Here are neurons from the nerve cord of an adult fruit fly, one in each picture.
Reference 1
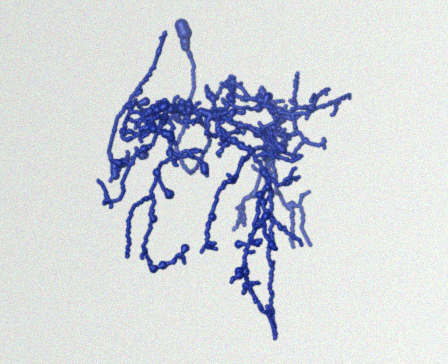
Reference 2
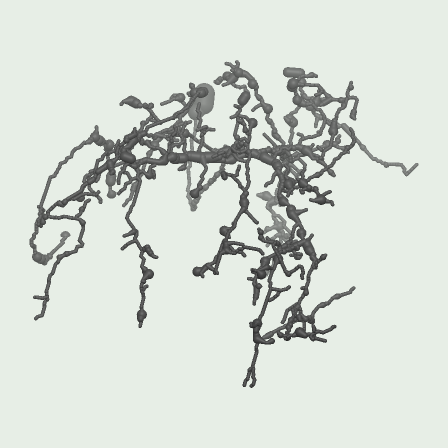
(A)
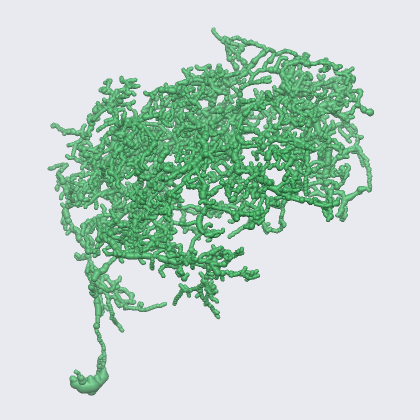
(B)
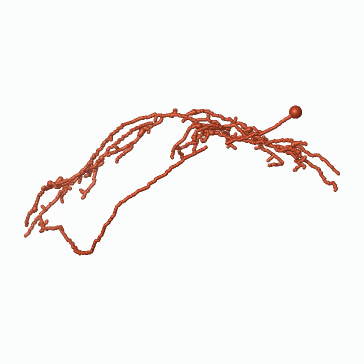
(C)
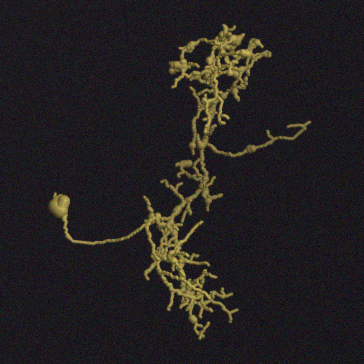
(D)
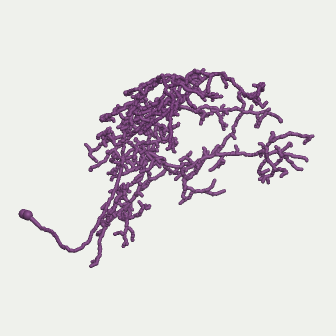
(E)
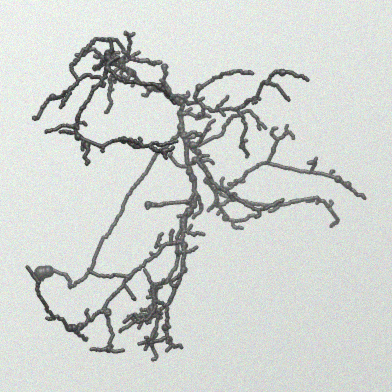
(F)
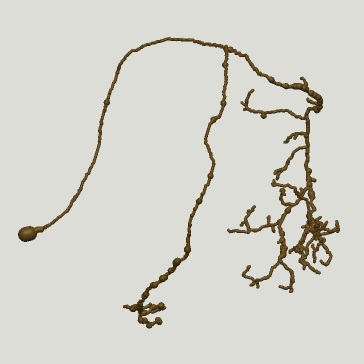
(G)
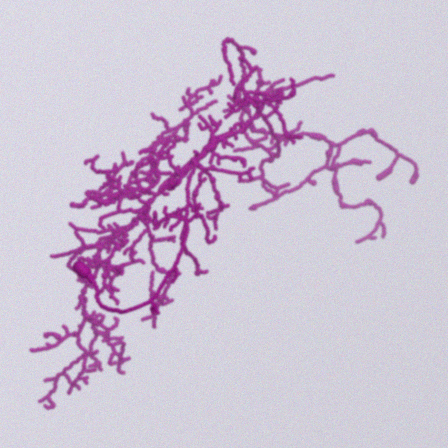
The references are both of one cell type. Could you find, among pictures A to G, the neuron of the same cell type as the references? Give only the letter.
D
